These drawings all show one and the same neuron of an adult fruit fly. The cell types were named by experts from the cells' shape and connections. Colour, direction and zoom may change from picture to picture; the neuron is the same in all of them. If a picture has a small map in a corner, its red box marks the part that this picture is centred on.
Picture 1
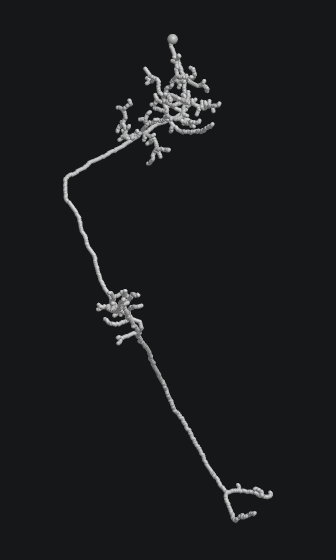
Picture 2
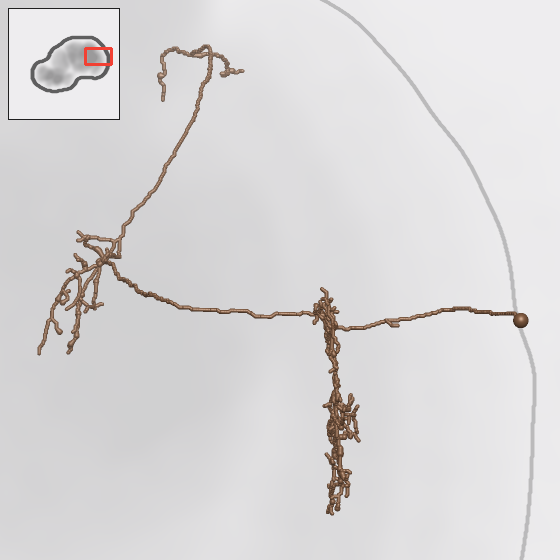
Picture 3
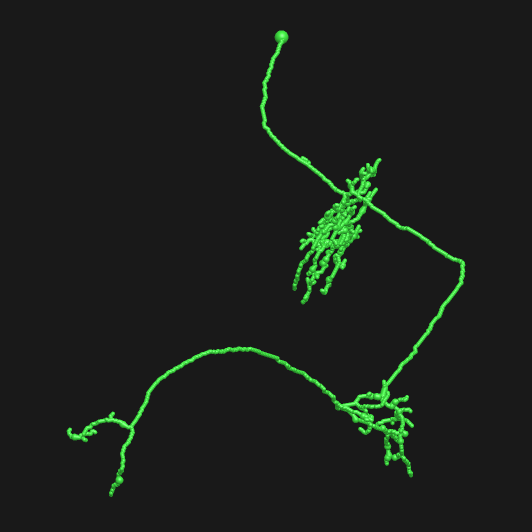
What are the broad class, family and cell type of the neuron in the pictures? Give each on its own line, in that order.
visual projection neuron
MeTu
MeTu4c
